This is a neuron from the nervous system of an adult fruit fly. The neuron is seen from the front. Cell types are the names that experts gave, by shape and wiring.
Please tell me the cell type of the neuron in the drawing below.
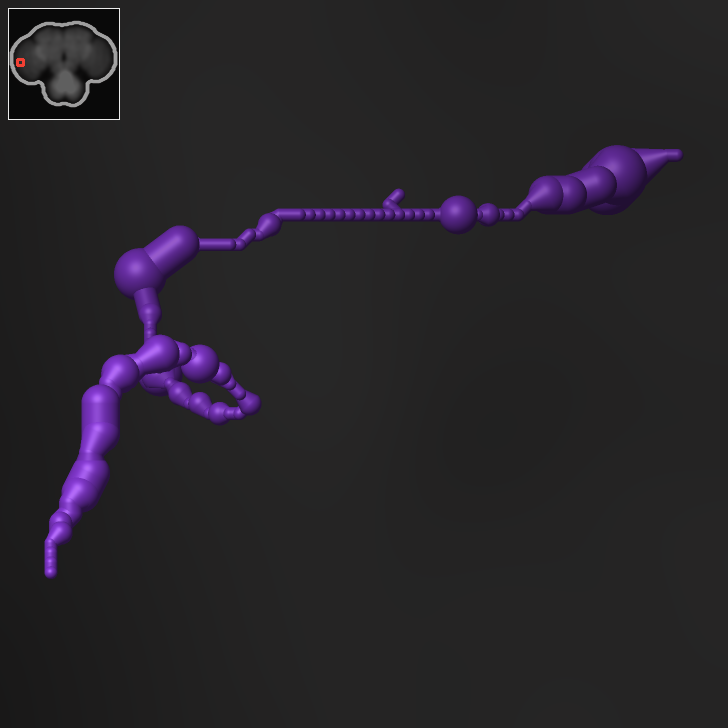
R7p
